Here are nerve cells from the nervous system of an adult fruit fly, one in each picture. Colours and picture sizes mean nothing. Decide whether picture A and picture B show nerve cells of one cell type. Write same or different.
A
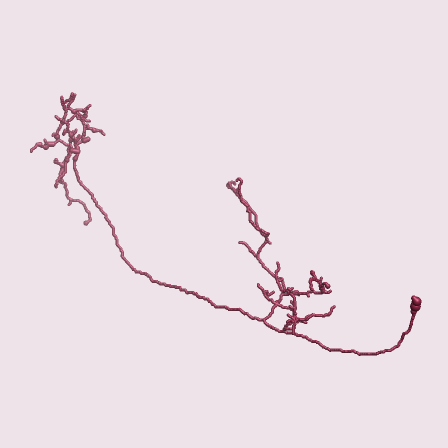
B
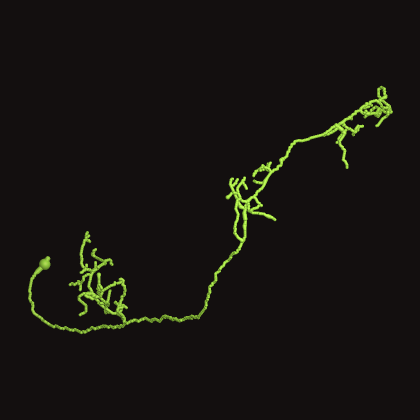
same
